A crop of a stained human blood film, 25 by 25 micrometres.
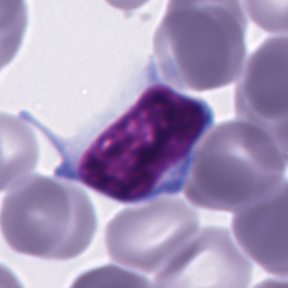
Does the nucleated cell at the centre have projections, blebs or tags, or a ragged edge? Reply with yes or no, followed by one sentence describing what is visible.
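Yes. The cytoplasm spreads out in thin, pale, ragged projections mainly on the left side of the cell.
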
